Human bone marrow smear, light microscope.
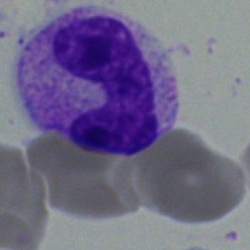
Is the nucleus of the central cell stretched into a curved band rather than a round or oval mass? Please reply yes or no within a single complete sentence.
Yes, a band-like curved nucleus without separate lobes is present in this cell.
